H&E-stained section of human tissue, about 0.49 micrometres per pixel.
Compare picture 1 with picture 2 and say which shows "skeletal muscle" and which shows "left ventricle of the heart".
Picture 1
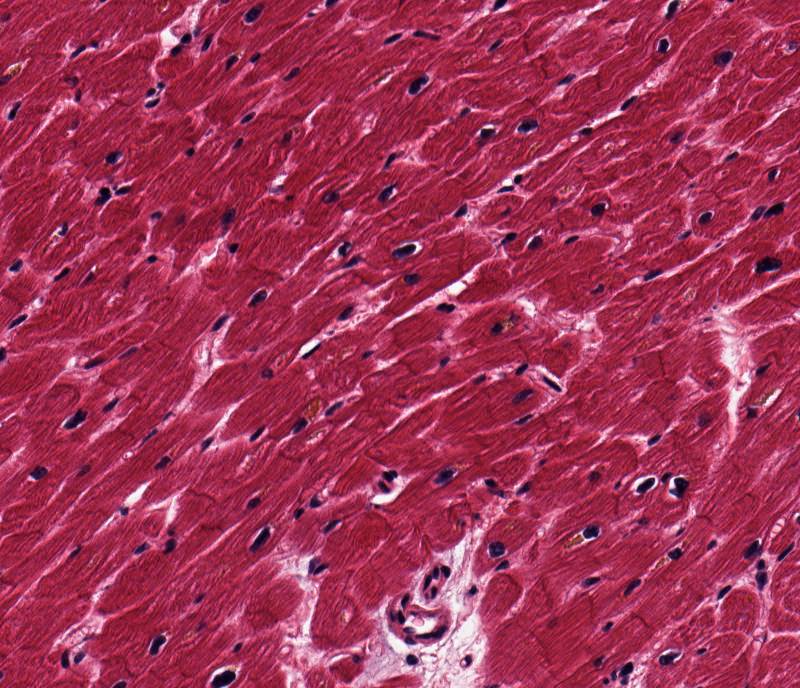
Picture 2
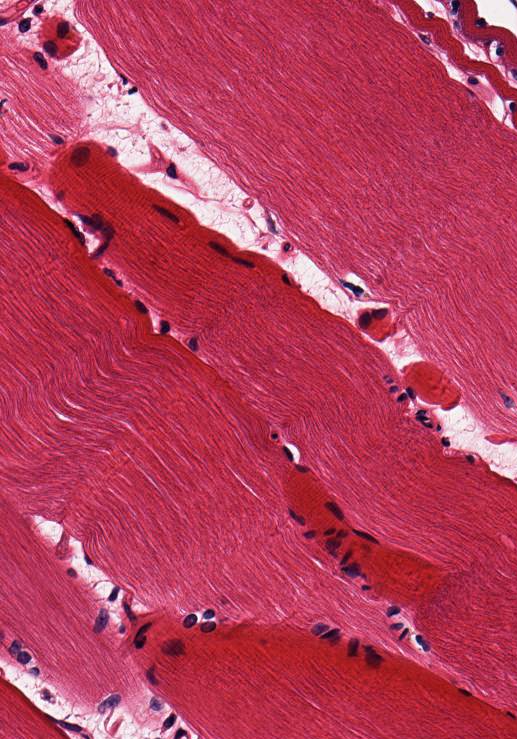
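The left ventricle of the heart appears in picture 1, skeletal muscle in picture 2. In the left ventricle, the muscle fibres branch and join one another instead of lying as separate straight cylinders. Their oval nuclei sit centrally, mostly singly, and some have small golden-brown granules at their poles within pale perinuclear zones. The skeletal muscle fibres are long and parallel, running diagonally from upper left to lower right, with fine longitudinal fibrillar lines in their cytoplasm. Their nuclei are dark, flattened and elongated and lie at the fibre edges, while pale, loose connective tissue with scattered small dark nuclei fills the narrow spaces between fibres.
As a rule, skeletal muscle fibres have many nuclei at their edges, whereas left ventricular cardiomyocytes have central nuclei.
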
